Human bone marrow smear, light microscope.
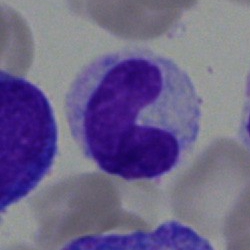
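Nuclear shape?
Curved into a C.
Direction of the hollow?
Opens to the right.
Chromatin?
Densely stained, dark purple.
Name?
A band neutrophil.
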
